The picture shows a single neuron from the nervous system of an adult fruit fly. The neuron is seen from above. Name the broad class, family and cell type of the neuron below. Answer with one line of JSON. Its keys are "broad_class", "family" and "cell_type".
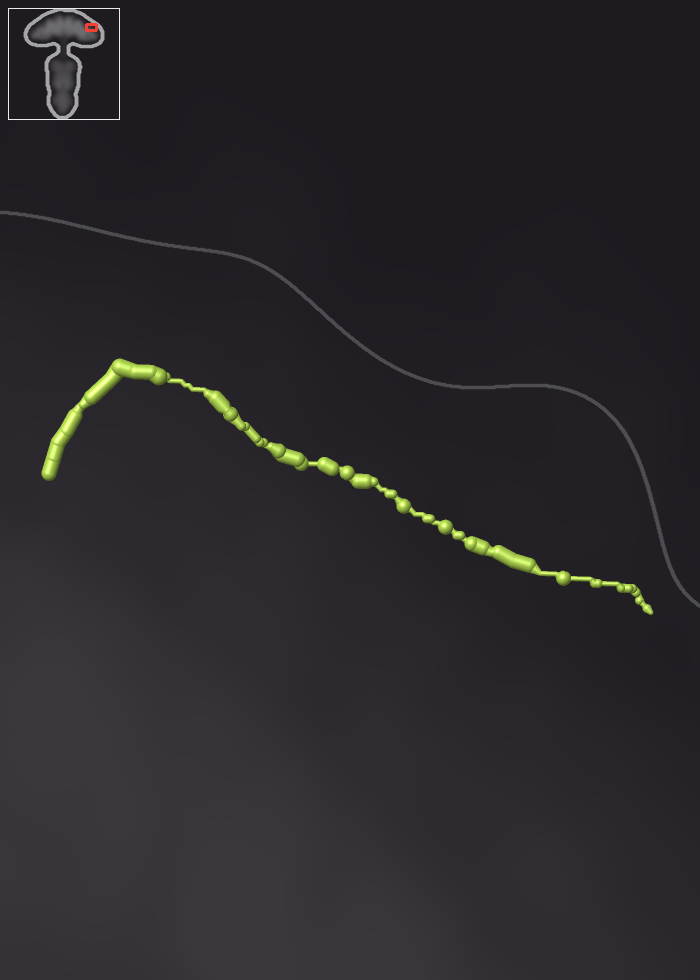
{"broad_class": "photoreceptor or other optic-lobe sensory neuron", "family": "class visual", "cell_type": "R8y"}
